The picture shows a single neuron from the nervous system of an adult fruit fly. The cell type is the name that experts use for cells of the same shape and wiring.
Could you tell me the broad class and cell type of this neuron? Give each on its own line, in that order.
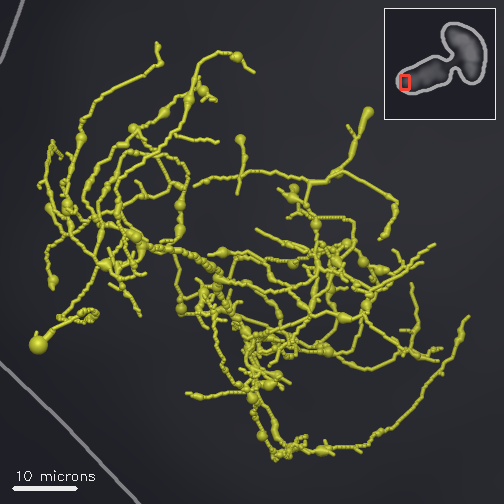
nerve-cord intrinsic neuron
INXXX442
